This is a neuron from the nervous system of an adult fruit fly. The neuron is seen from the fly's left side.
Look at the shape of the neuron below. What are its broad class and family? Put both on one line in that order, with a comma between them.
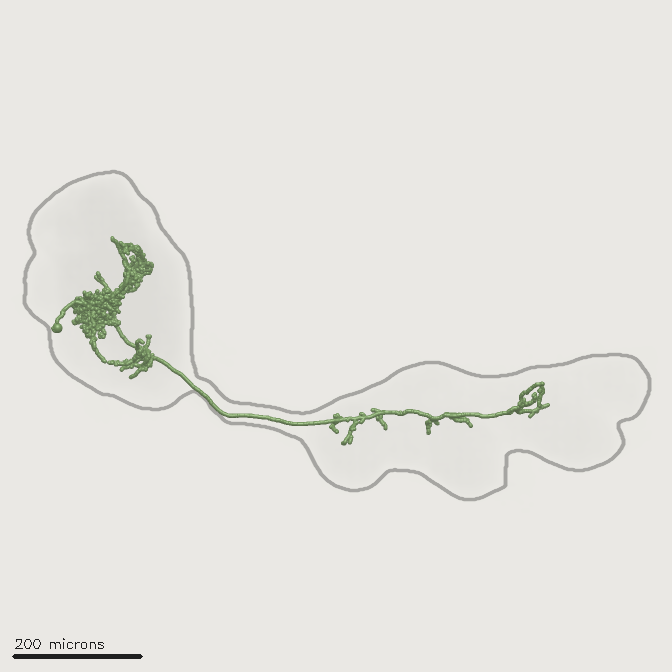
descending neuron, DNbe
